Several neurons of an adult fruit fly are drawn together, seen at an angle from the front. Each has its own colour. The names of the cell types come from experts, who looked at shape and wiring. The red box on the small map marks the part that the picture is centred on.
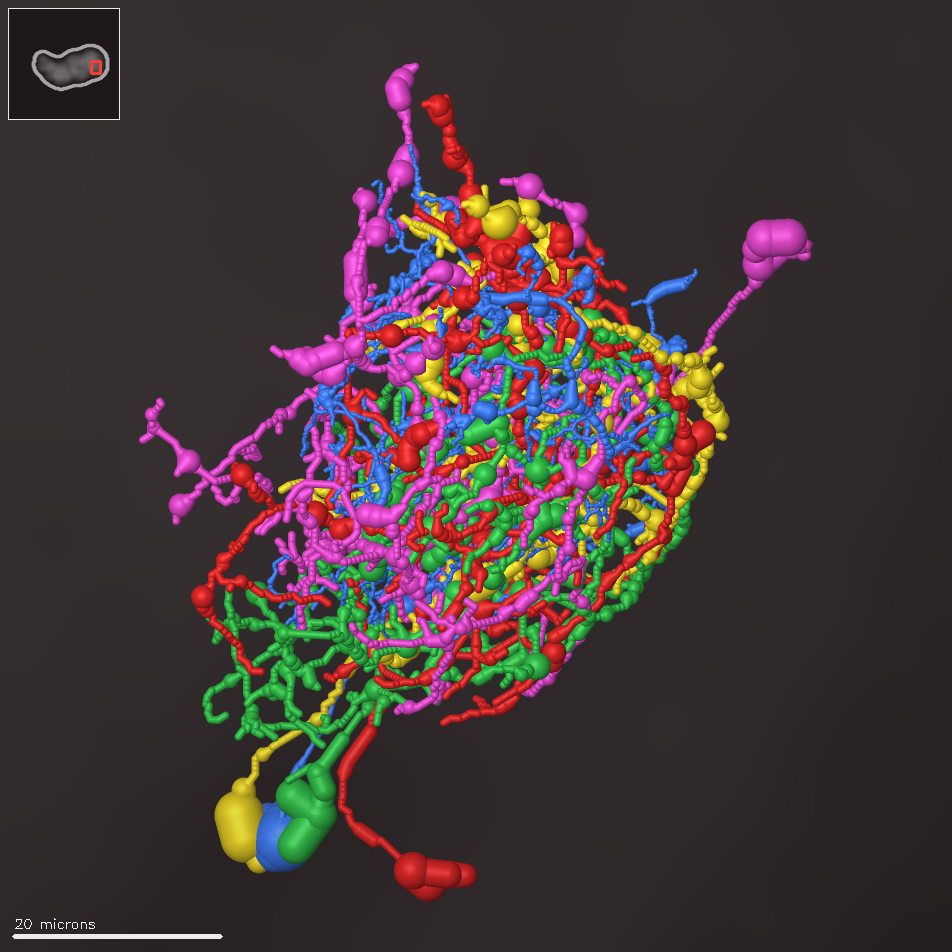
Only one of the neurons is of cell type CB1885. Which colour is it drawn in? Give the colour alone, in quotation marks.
"magenta"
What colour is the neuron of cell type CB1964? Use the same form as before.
"green"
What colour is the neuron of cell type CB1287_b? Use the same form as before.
"blue"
